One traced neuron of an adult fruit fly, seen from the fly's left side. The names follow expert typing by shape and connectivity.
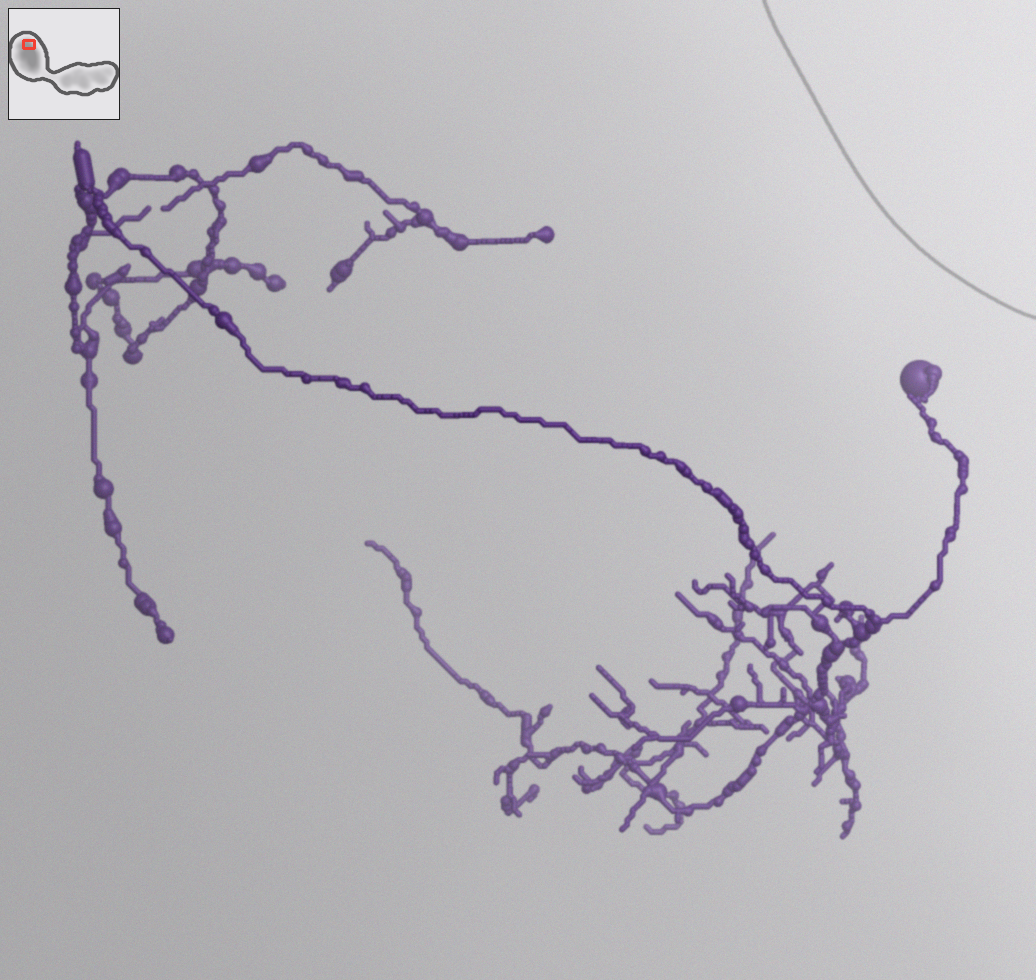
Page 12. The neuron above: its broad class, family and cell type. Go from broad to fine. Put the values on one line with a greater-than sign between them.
central-brain intrinsic neuron > hemilineage DL1_dorsal > LHPV5b4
